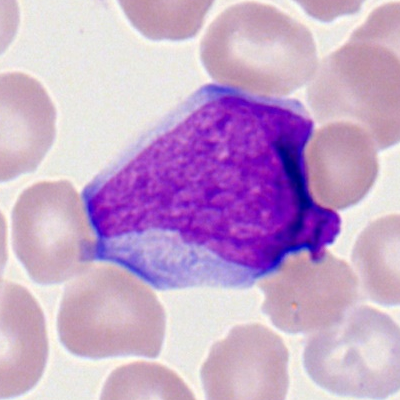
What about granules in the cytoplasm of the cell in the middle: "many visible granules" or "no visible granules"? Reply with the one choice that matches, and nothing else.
No visible granules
